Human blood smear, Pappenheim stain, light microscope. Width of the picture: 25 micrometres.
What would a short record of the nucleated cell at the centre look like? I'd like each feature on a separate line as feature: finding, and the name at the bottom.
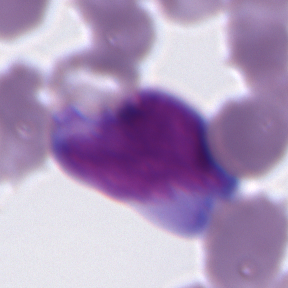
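Nucleus: deep purple, fills most of the cell
Chromatin: streaked into coarse strands, not evenly smooth
Cytoplasm: pale blue band, mainly along the lower edge
Edge: fine ragged hair-like projections at the upper left
Name: myeloblast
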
